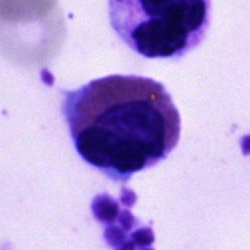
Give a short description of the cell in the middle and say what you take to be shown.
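Nucleus in lower part of cell; broad band of cytoplasm above it. Cytoplasm dusky purple-mauve. One small orange-red dot in cytoplasm, upper right. Small pale bluish cytoplasmic tag projecting from left edge. Eosinophil.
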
